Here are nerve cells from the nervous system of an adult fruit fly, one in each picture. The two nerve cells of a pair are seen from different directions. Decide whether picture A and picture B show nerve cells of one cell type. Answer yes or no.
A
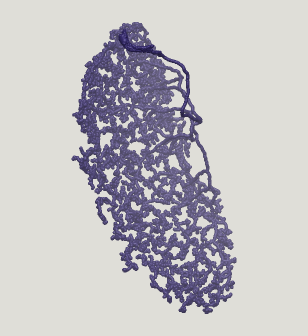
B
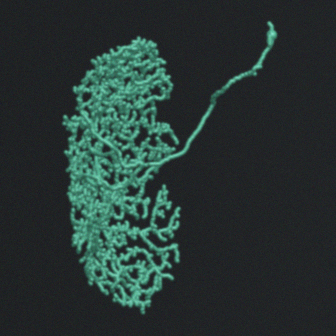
yes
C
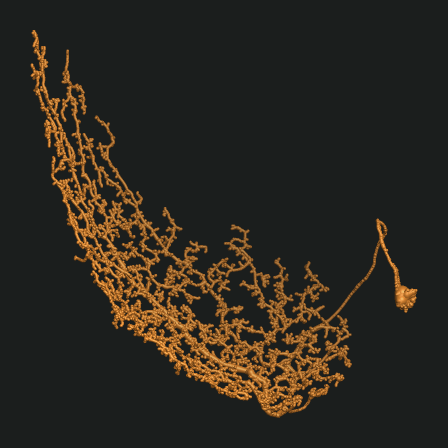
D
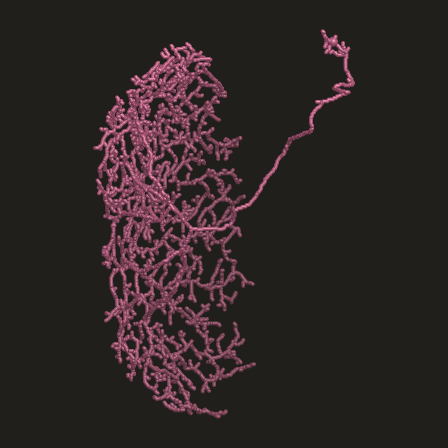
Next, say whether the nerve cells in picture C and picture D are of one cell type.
no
